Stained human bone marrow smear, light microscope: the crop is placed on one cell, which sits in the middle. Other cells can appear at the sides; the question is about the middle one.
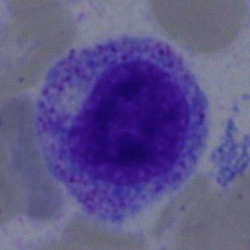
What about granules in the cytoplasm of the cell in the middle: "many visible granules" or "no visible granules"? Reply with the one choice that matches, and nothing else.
Many visible granules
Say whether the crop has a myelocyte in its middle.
yes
